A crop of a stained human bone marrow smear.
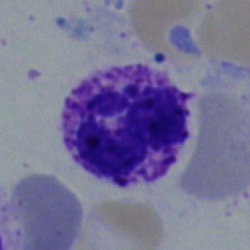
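Basophil, the middle cell in this marrow smear: coarse, dark purple granules are scattered throughout it, lying over the nucleus as well as the cytoplasm, so the nuclear outline is blurred. The nuclear material itself stains a deep, dense purple, and what little cytoplasm shows through between the granules is pale lilac.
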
